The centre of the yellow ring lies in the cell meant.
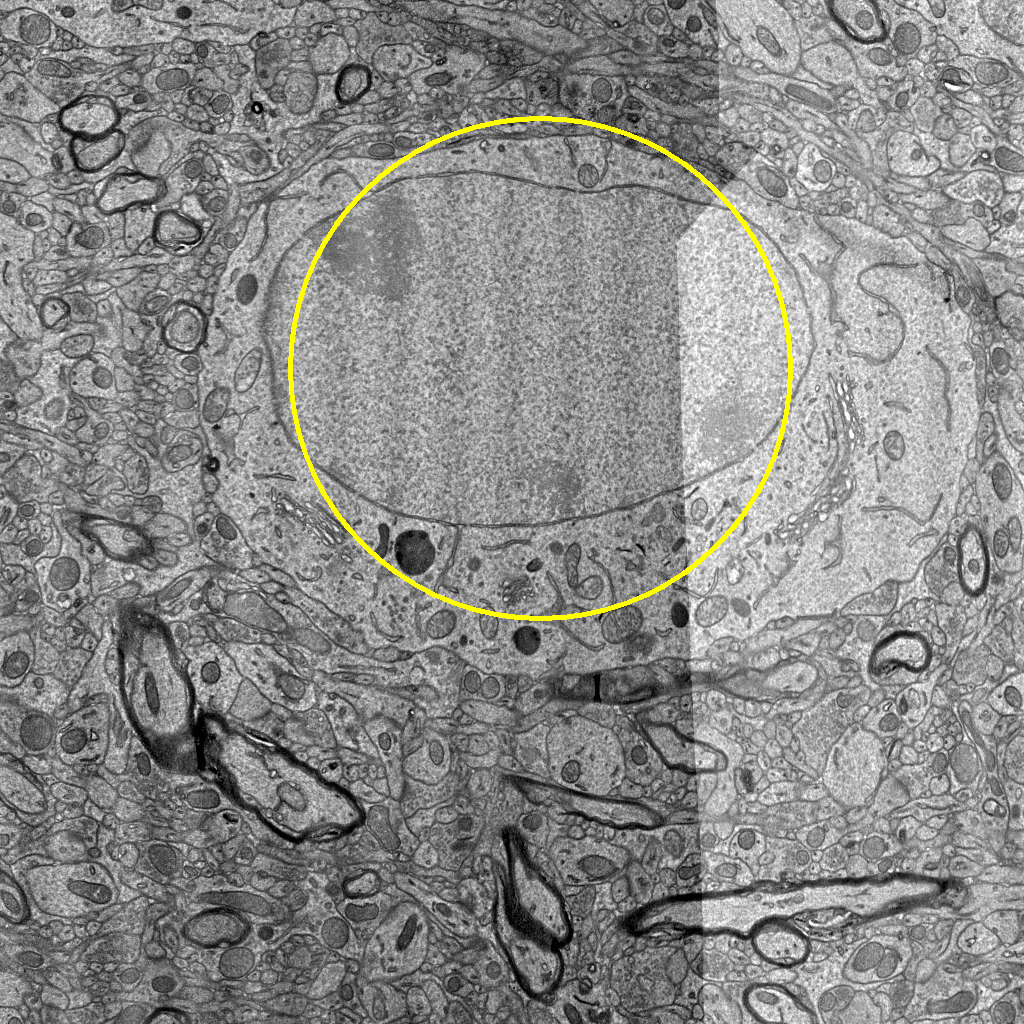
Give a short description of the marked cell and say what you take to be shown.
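Pale, finely dispersed chromatin with only a few faint darker patches fills a large oval nucleus, clearly wider than tall. The envelope runs smoothly, without deep infoldings. One large, round, very dark body lies in the cytoplasm just below the nucleus. Cell type: excitatory neuron.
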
